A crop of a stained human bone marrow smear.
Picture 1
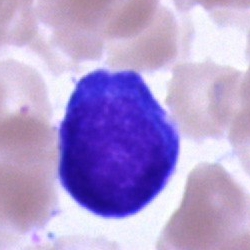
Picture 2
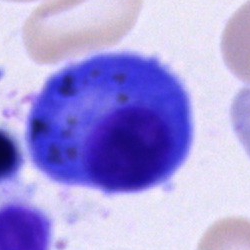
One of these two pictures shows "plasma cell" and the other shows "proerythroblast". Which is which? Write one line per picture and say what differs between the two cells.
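Picture 1 is a proerythroblast. Cytoplasm is scant, at most a very thin rim around the nucleus.
Picture 2 is a plasma cell. The cytoplasm is plentiful and stains a deep blue.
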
